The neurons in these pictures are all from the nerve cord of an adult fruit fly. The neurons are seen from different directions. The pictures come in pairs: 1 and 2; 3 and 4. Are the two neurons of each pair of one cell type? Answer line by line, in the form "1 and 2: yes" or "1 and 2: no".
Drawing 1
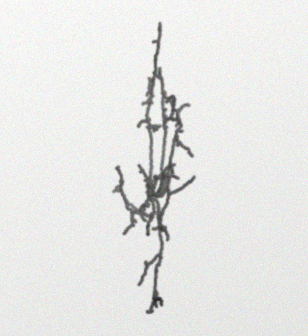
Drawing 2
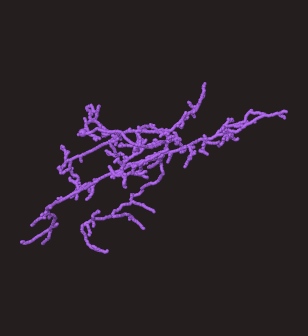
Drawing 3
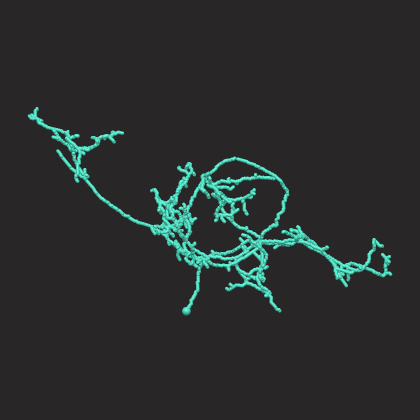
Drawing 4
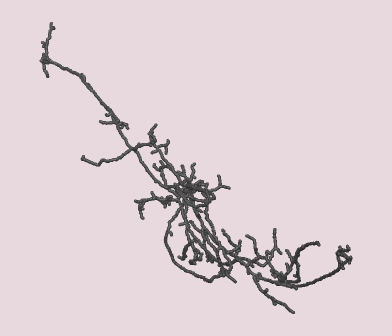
1 and 2: yes
3 and 4: yes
